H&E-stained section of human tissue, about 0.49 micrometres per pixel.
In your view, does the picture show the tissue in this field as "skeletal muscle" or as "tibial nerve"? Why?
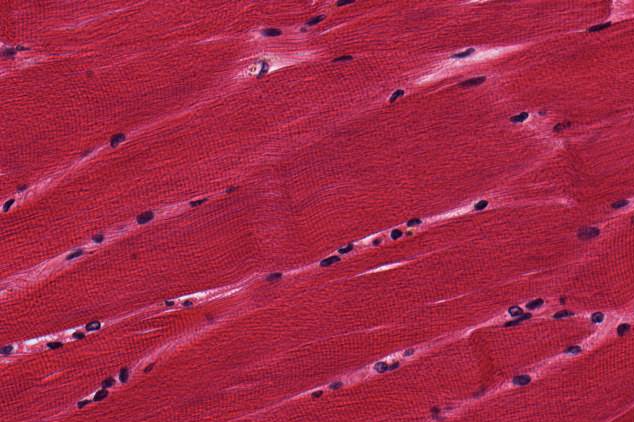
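That's skeletal muscle. Long parallel muscle fibres cross the entire field on a diagonal, lower left to upper right. Their nuclei sit at the fibre edges rather than in the centres, dark purple elongated ovals lying with their long axis along the fibres. Neighbouring fibres are separated only by thin pale pink strands of connective tissue.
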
